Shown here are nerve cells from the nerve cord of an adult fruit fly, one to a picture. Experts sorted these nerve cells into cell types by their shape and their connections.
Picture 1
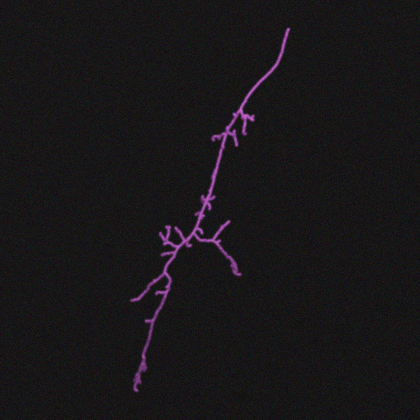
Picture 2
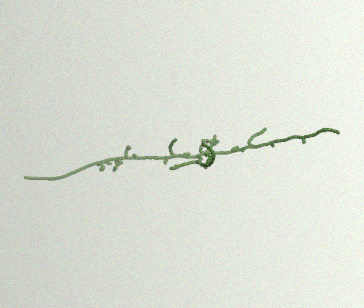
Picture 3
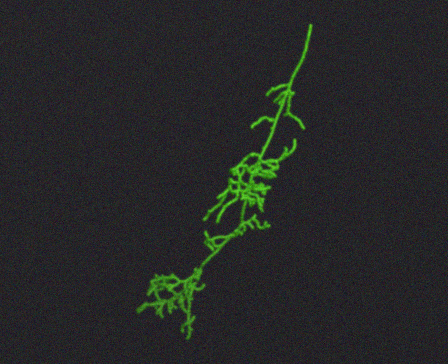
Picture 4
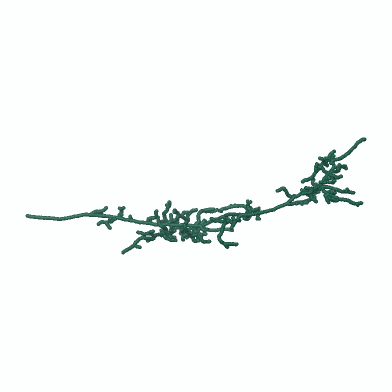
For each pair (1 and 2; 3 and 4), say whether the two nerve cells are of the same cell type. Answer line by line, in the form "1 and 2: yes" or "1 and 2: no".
1 and 2: yes
3 and 4: yes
